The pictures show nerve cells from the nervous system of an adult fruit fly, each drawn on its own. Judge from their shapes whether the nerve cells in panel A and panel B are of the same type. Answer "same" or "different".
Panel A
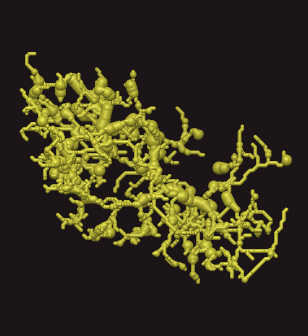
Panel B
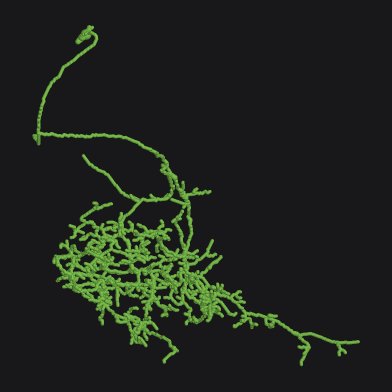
different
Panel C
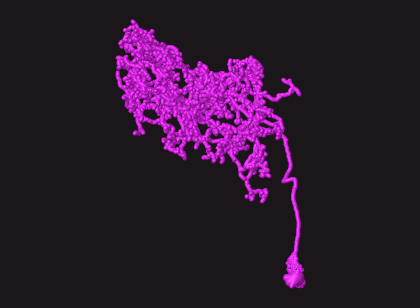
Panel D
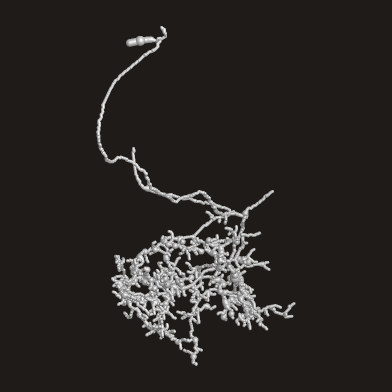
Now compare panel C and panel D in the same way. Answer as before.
different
